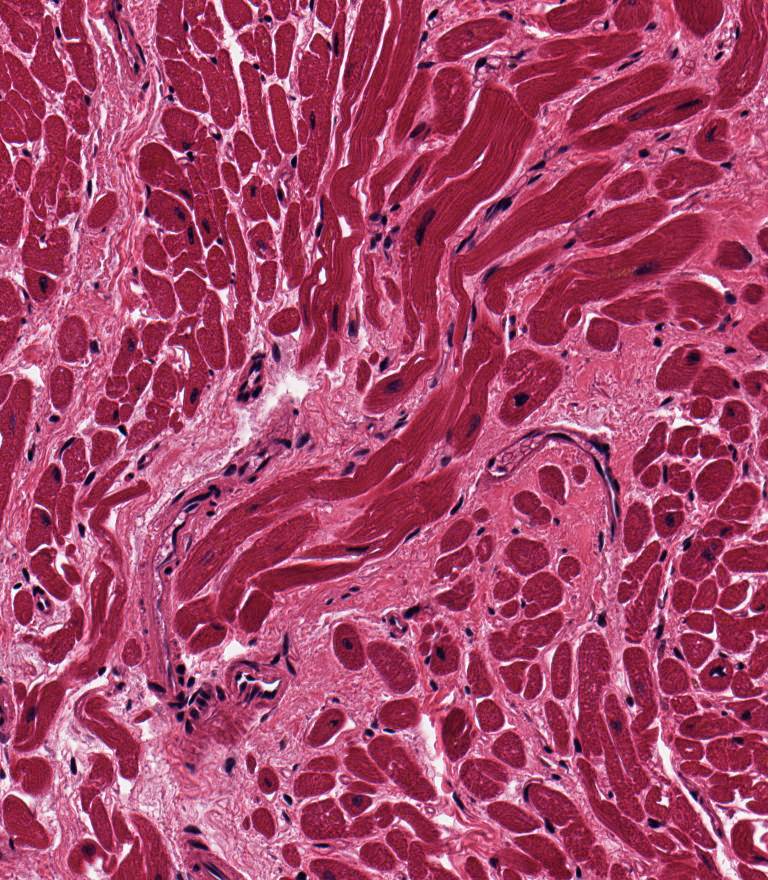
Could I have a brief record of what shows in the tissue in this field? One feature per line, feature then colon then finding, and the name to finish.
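Fibre direction: varied, lengthwise in a diagonal band through the upper centre, cut across on the left and lower right
Nuclei in cross-cut fibres: single, central
Muscle cytoplasm: deep red, darker than stroma
Stroma: pale, with small dark elongated nuclei scattered between fibres
Name: left ventricle of the heart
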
